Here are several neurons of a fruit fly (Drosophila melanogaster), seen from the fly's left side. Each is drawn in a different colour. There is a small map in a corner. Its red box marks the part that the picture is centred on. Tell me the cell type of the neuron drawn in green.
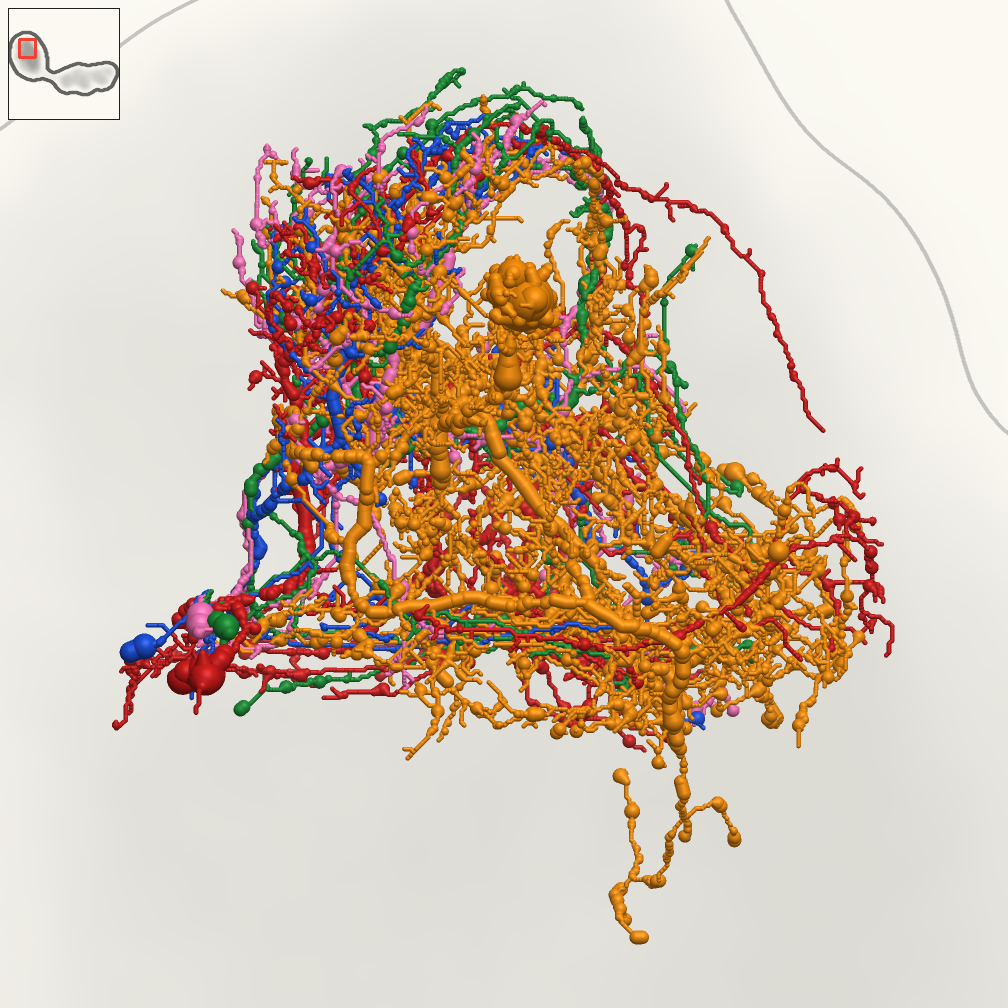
CB3908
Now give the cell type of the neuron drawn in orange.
SLP003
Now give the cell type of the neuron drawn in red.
CL070_b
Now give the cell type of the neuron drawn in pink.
CB3907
